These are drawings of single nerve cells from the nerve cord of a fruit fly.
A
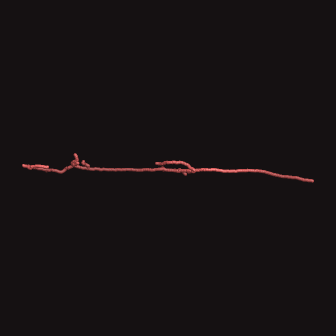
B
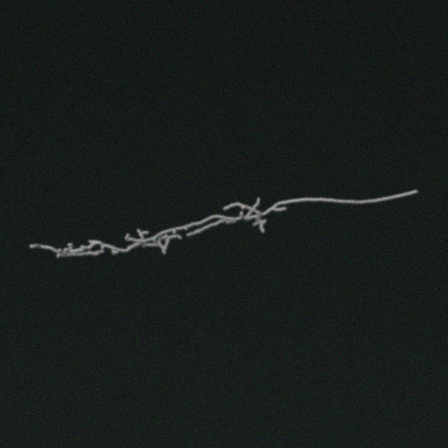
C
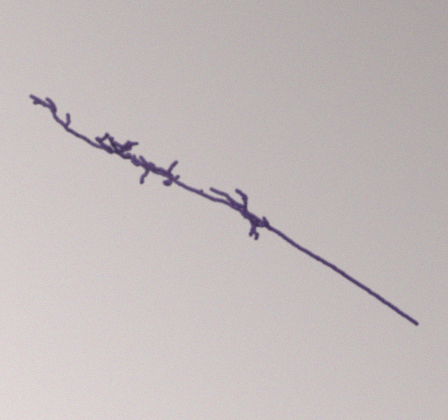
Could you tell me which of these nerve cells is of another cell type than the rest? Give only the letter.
A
